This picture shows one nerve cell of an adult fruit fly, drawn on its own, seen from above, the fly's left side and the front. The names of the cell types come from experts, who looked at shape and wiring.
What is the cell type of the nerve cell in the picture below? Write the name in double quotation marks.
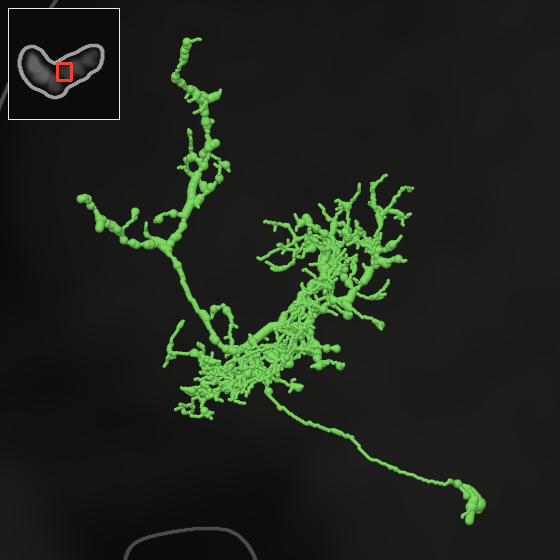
"IN13B025"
